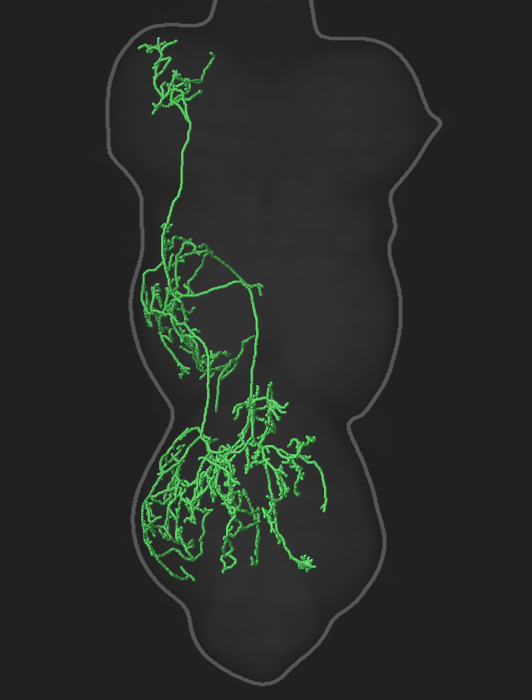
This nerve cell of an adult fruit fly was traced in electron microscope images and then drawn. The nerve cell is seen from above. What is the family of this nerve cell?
hemilineage 27X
